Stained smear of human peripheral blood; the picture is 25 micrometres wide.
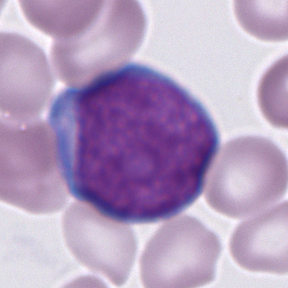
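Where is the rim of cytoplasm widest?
The cytoplasm forms a narrow rim, widest on the left side of the cell.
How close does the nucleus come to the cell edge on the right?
On that side it reaches almost to the edge.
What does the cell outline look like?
Smooth, without surface projections.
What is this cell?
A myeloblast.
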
